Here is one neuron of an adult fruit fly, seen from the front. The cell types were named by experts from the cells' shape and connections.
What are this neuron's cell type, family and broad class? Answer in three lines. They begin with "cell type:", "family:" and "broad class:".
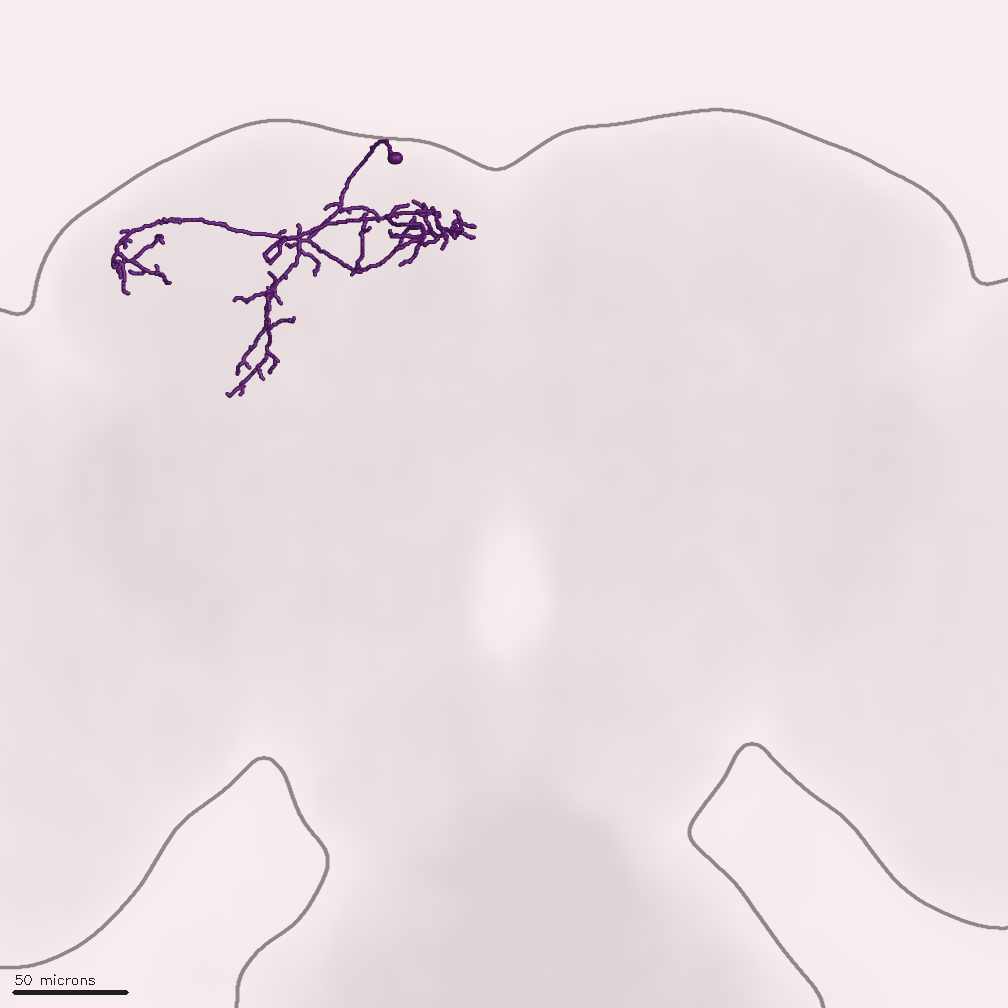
cell type: CB3093
family: hemilineage SMPpd1
broad class: central-brain intrinsic neuron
